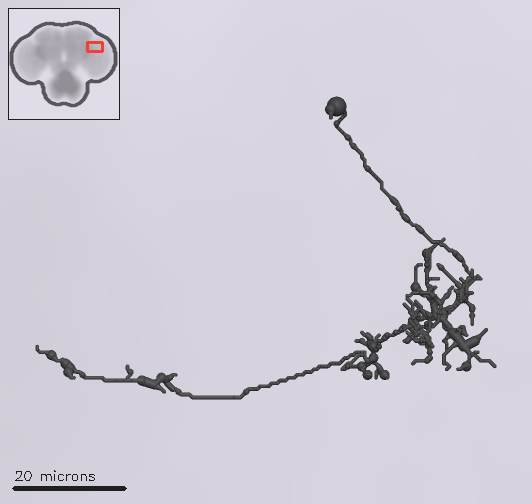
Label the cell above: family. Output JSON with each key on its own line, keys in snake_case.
{
 "family": "Tm"
}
